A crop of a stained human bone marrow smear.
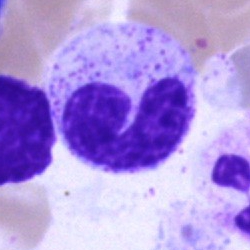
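Band neutrophil, central cell, stained bone marrow smear. Nucleus deeply indented, curled into a horseshoe-like shape, notch opening toward the top of the cell. Chromatin dark purple, coarsely clumped. Small purple granules scattered throughout the cytoplasm.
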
